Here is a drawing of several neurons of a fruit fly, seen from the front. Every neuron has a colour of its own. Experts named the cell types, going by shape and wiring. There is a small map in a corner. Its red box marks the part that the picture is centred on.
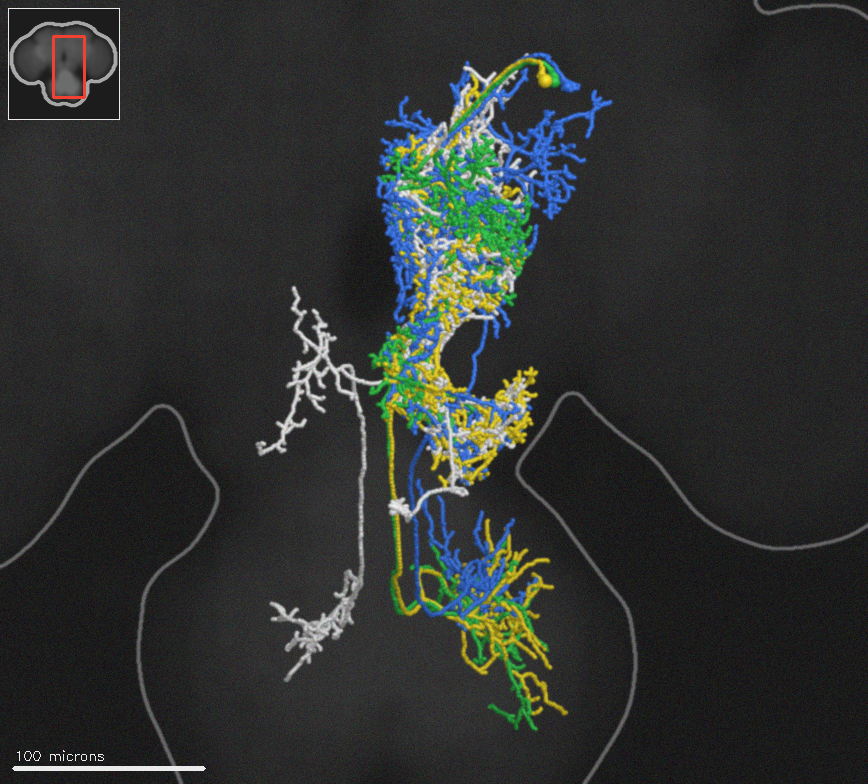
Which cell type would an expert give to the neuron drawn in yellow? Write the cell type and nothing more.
DNa01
